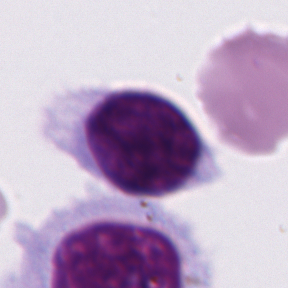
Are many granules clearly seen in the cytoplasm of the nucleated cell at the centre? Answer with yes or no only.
No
